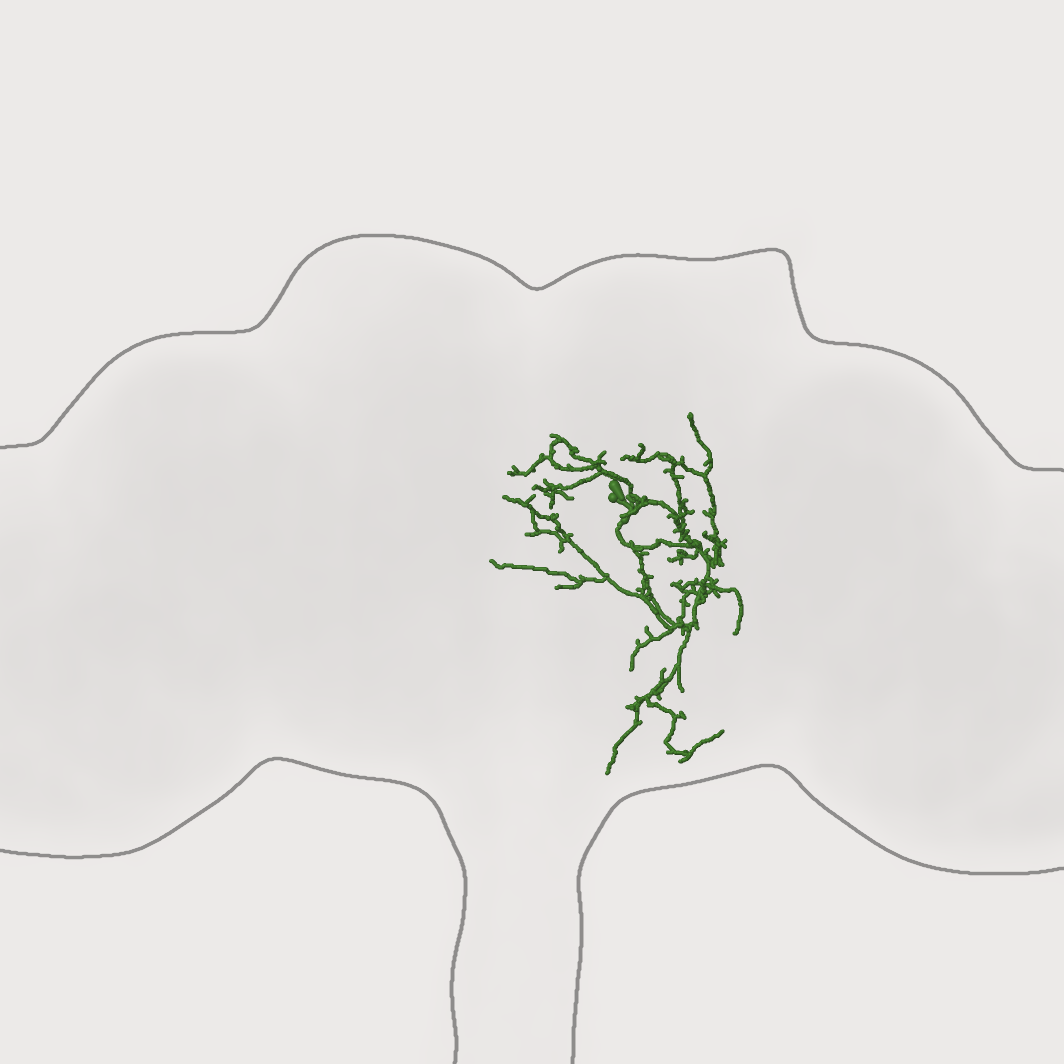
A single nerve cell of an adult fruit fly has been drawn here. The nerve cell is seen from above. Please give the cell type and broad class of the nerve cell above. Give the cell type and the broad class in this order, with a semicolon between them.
MN4b; motor neuron of the brain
